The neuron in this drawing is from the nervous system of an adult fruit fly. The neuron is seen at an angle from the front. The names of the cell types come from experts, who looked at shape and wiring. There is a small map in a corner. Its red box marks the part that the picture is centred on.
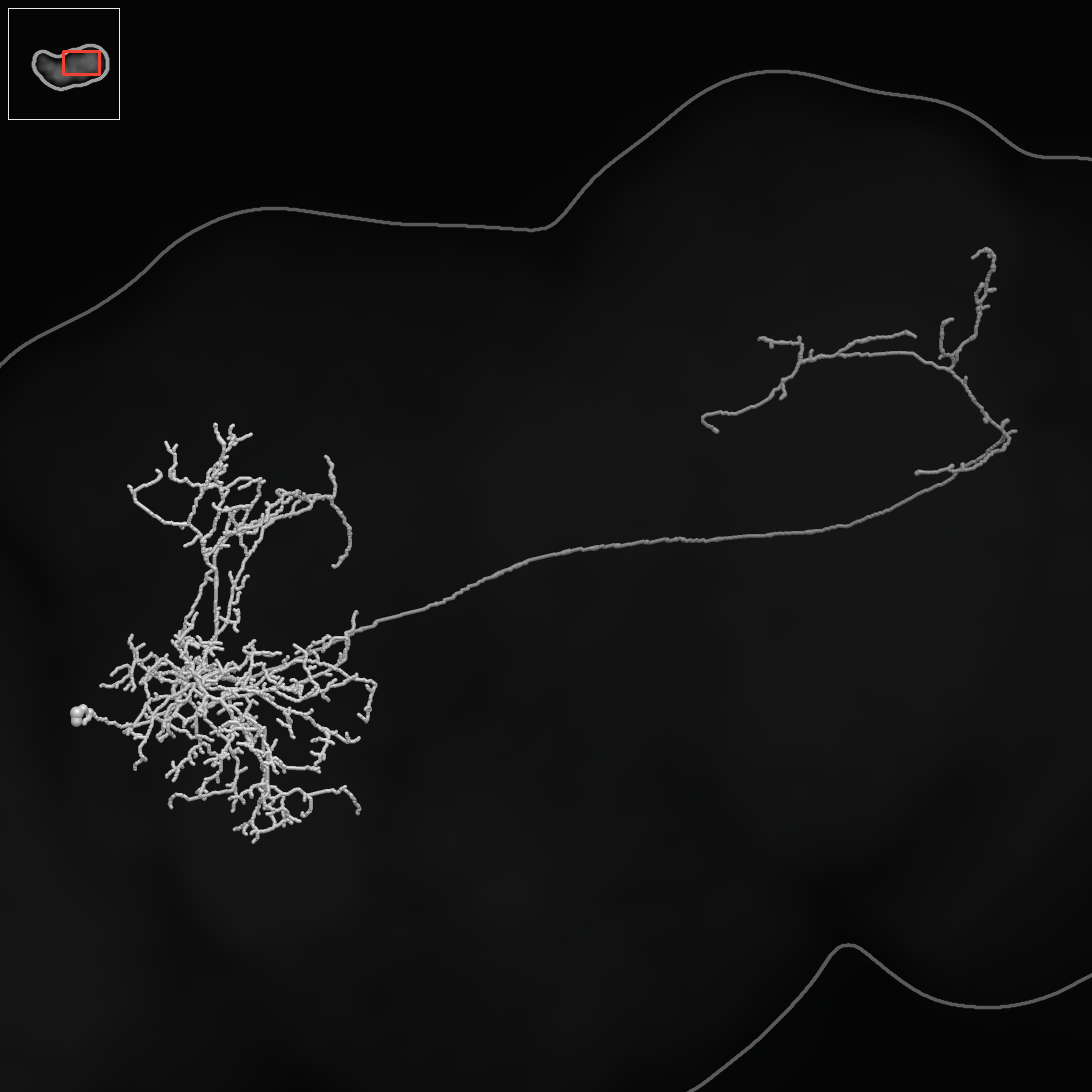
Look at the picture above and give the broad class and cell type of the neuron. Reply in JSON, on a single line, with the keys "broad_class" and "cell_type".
{"broad_class": "central-brain intrinsic neuron", "cell_type": "AVLP218_b"}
